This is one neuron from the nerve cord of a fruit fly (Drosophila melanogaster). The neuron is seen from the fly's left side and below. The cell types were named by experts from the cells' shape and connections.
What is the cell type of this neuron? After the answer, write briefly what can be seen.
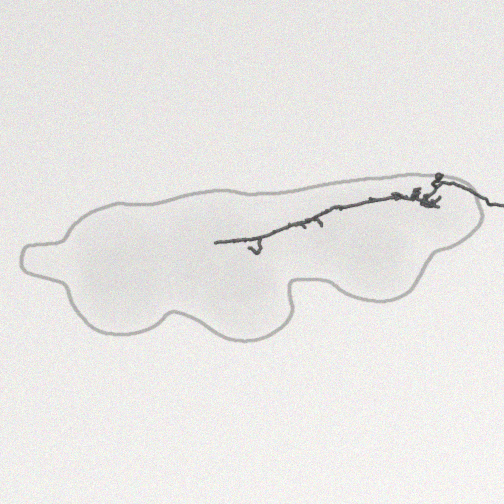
It is of cell type ENXXX226. Its broad class is efferent neuron of the nerve cord. As drawn here it is more than twice as wide as it is tall.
